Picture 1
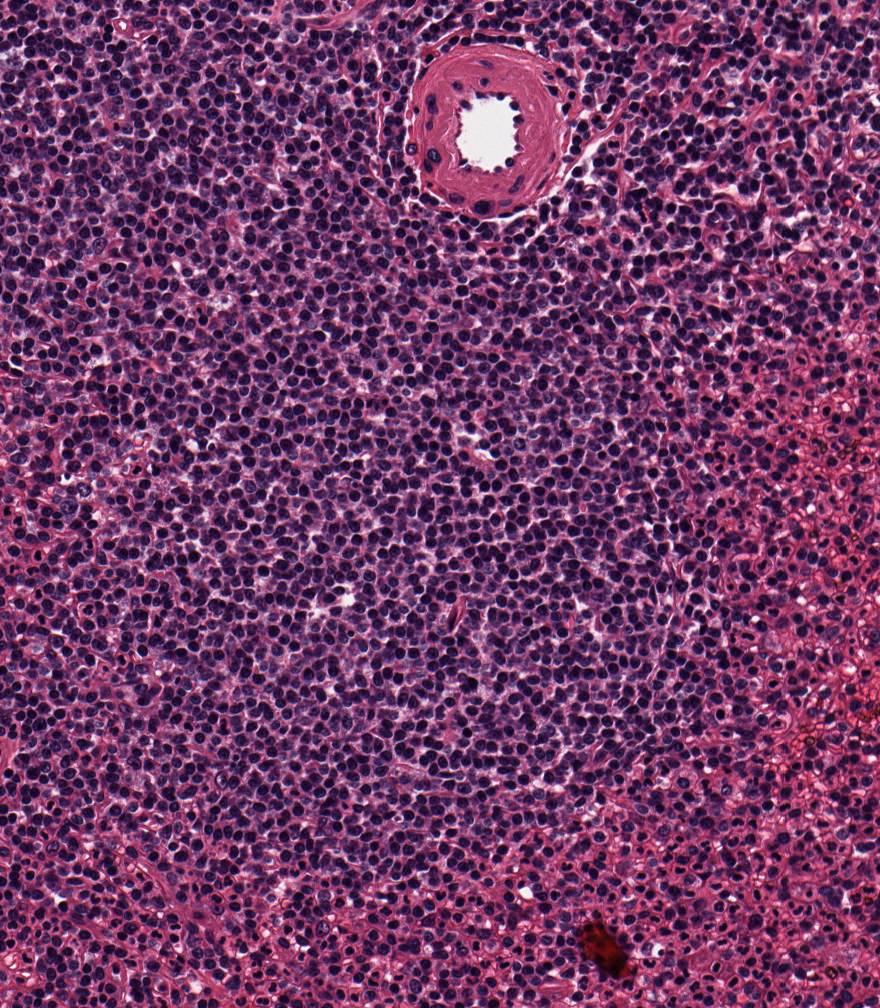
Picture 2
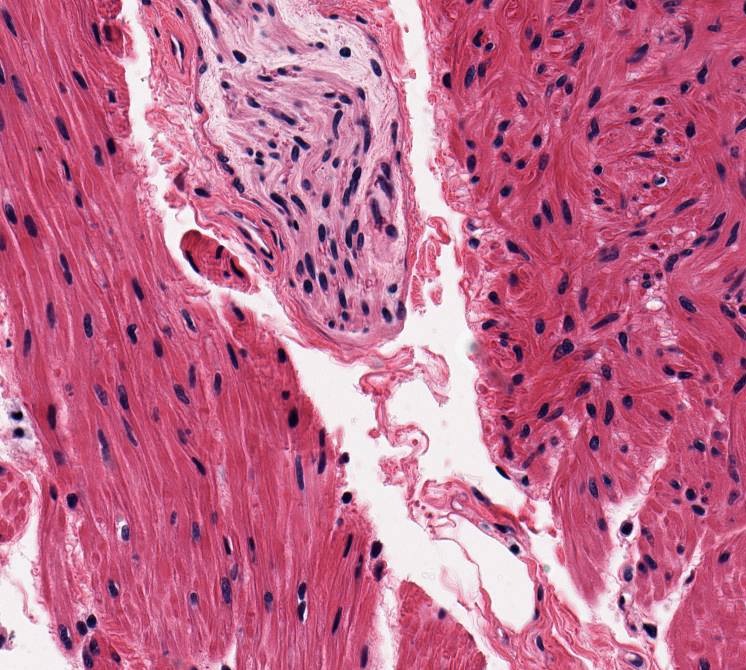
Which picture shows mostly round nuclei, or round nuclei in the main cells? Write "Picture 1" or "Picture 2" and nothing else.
Picture 1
